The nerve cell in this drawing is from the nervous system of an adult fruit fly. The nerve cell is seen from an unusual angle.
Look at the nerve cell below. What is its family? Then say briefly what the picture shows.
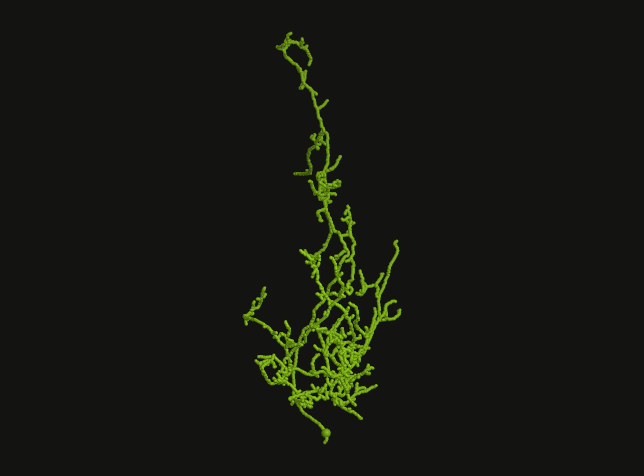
Its family is hemilineage LALa1_anterior. This is a central-brain intrinsic neuron. The cell body can be seen at the bottom of the picture. Dozens of branch ends can be seen.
